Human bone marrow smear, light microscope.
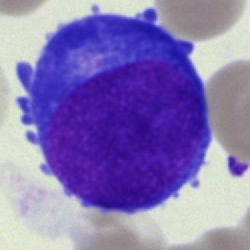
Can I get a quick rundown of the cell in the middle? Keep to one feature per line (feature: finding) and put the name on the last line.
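Surface: small rounded blebs, most prominent, I see, along the left edge
Cytoplasm: deep blue crescent, mainly at upper left
Pale zone: in the cytoplasm just above the nucleus
Chromatin: finely granular, evenly spread
Name: proerythroblast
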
